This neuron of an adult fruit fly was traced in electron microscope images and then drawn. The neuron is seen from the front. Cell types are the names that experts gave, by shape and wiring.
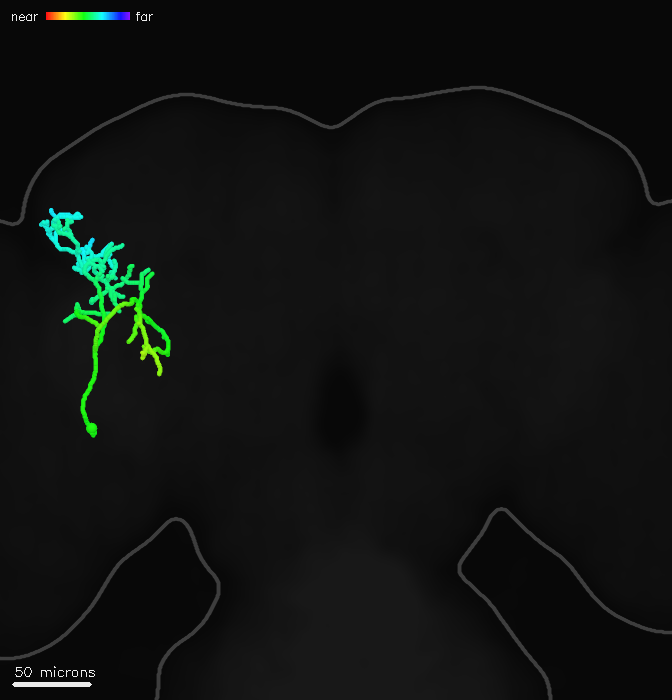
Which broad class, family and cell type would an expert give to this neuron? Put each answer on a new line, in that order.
central-brain intrinsic neuron
hemilineage VLPl&p2_lateral
LHAV1a4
